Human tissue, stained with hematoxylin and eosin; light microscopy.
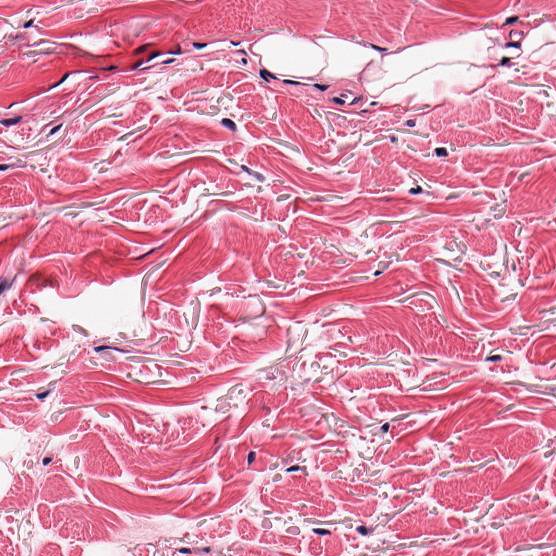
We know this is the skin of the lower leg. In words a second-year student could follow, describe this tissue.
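You'll notice pink fibre bundles filling the whole field, running every which way. They stain a bright pink-red and carry fine lengthwise streaks. Nuclei are few, small and dark purple, and most of them sit in the narrow pale gaps between the bundles rather than inside them.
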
